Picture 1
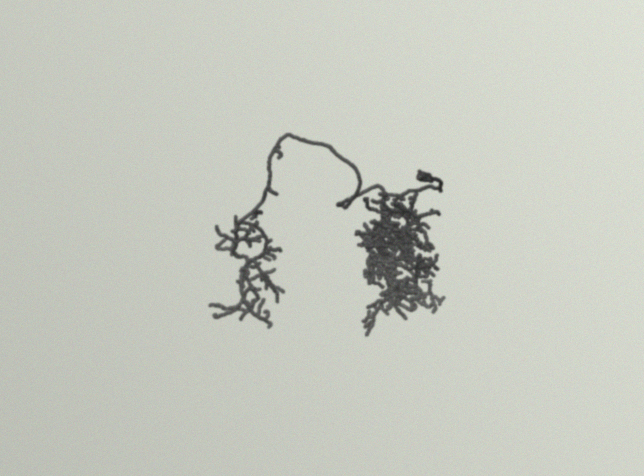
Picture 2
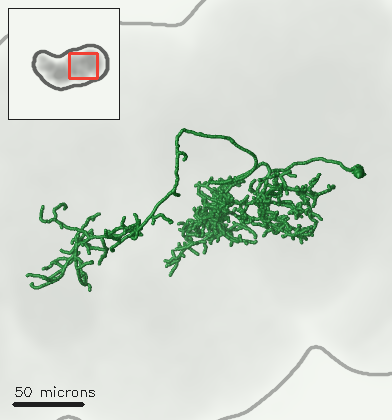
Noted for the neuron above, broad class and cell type: central-brain intrinsic neuron; LAL084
